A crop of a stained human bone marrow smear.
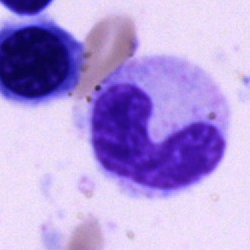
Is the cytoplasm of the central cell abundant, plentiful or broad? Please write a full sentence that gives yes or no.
Yes, the cell has plenty of cytoplasm around its nucleus.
